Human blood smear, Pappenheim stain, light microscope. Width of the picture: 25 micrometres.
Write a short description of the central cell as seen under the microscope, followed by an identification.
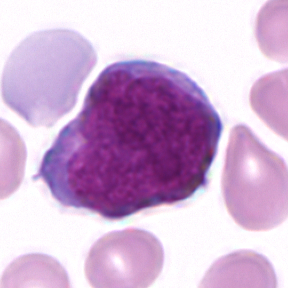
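The cell outline is irregular and somewhat angular rather than smoothly round. Most of the cell is taken up by the nucleus. The cytoplasm forms a narrow rim, widest on the left side, and a small pointed tip sticks out from the lower left edge. It is an atypical promyelocyte.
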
